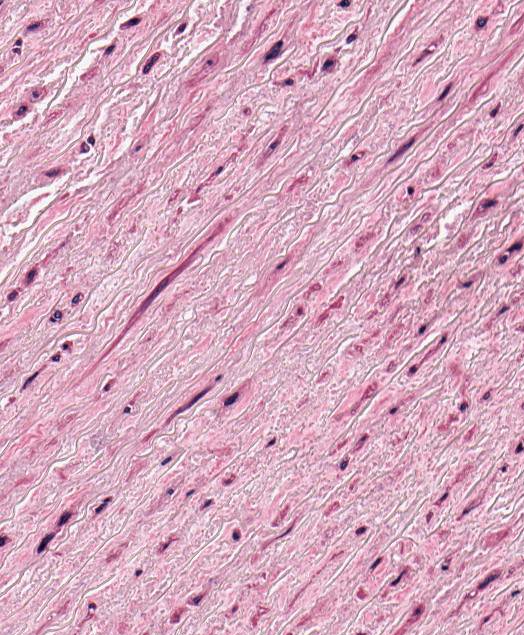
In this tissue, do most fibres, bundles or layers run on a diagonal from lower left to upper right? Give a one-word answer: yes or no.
Yes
